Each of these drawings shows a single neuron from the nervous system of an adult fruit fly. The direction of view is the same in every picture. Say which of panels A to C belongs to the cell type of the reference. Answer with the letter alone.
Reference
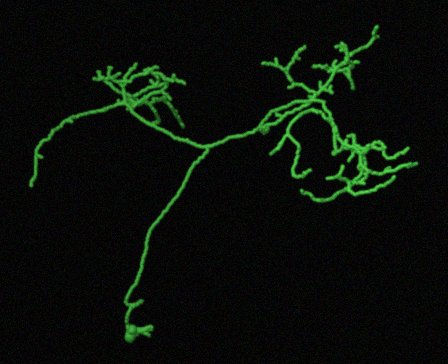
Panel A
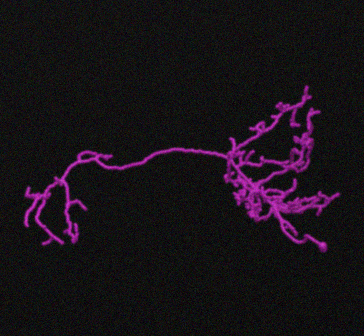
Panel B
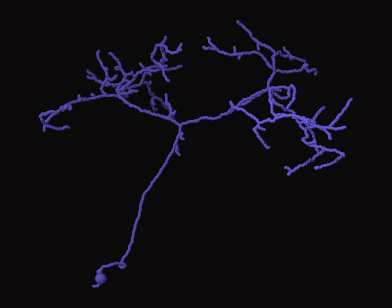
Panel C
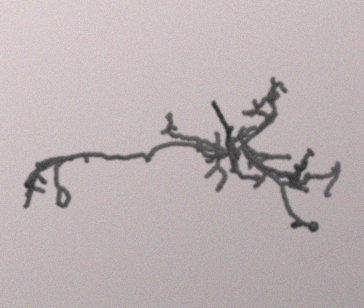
B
